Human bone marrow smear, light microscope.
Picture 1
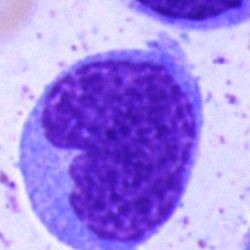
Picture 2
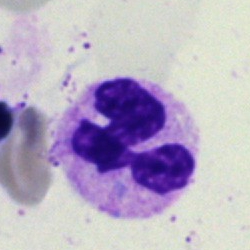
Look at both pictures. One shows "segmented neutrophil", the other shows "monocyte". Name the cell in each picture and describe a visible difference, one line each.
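Picture 1 – monocyte. The nucleus fills most of the cell.
Picture 2 – segmented neutrophil. The cytoplasm is abundant and pale pinkish-lilac.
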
